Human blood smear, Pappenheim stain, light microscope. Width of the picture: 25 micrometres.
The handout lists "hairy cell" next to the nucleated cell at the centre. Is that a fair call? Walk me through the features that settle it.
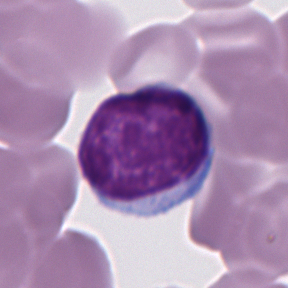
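The cytoplasm forms only a thin crescent, mainly along the lower edge of the cell, and the nucleus fills most of the cell.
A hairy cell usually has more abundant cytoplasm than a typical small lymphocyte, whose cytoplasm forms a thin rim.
This scant cytoplasm therefore goes with typical lymphocyte and against hairy cell. The cytoplasm is pale blue.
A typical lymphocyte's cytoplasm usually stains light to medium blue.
The colour thus agrees with typical lymphocyte. No granules are visible in the cytoplasm.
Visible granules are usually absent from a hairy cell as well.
The lack of granules therefore does not count against hairy cell. The outline is smooth and roughly round, and the chromatin is dark purple and dense with a coarse, clumped texture. On balance the cell is a typical lymphocyte, not a hairy cell.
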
